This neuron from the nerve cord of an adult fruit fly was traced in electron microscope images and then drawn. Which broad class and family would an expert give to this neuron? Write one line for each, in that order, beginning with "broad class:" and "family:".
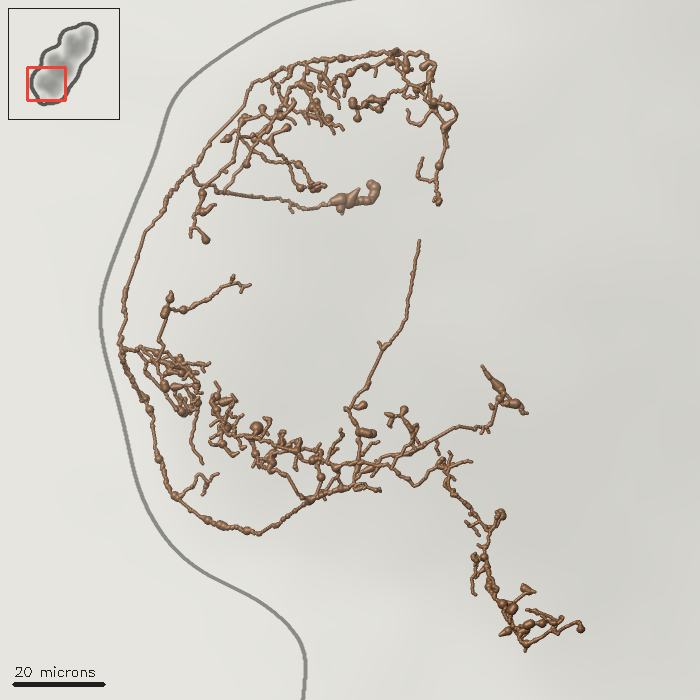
broad class: nerve-cord intrinsic neuron
family: hemilineage 13A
